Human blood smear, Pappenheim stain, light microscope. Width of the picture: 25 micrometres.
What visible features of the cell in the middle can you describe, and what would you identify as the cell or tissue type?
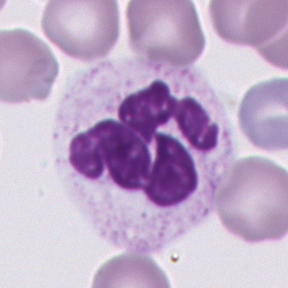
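Several separate lobes make up the nucleus, and its chromatin is dense, clumped and dark purple. Around it lies abundant pale lilac-pink cytoplasm with fine violet granules scattered through it. This is a segmented neutrophil.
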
